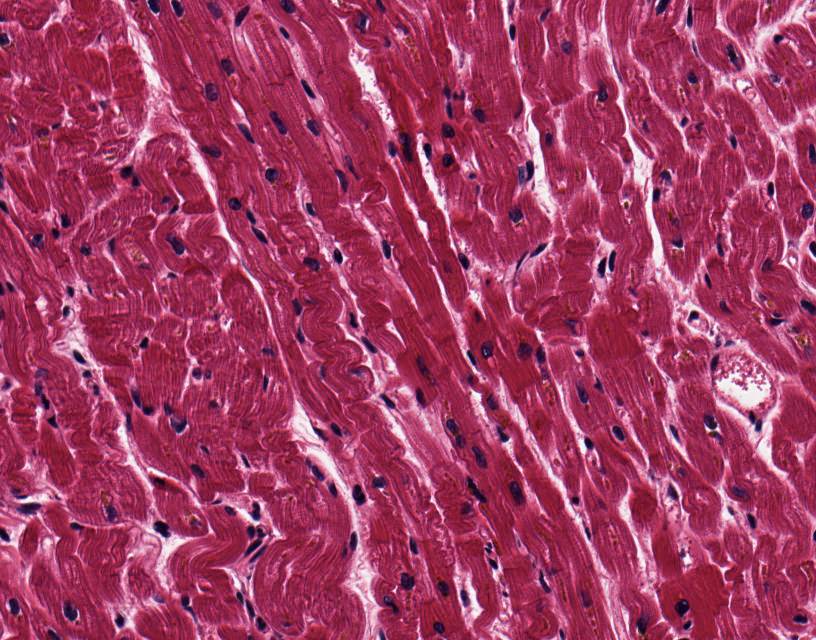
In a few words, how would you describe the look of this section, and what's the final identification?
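Almost the whole field is closely packed muscle fibres, running obliquely from upper left to lower right. Along their length I can make out fine cross-striations. There are small yellow-brown granules in the cytoplasm, often near the nuclei. So: left ventricle of the heart.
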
